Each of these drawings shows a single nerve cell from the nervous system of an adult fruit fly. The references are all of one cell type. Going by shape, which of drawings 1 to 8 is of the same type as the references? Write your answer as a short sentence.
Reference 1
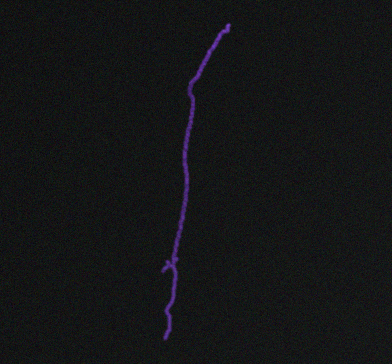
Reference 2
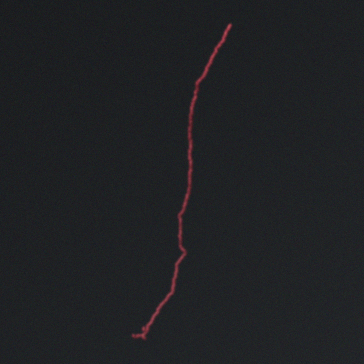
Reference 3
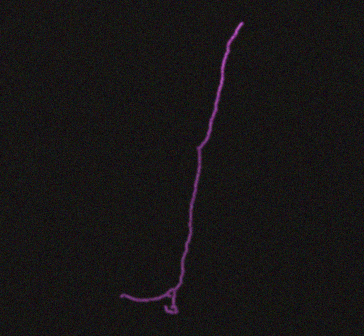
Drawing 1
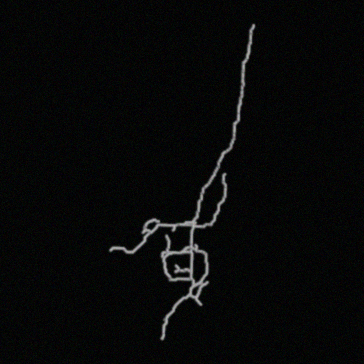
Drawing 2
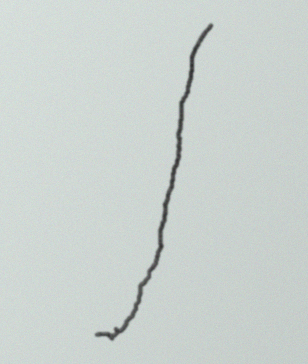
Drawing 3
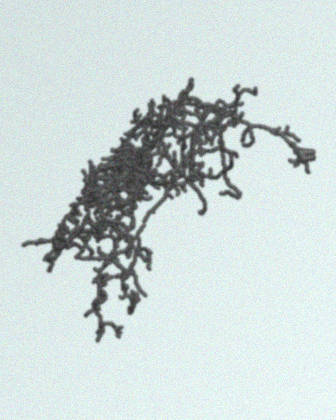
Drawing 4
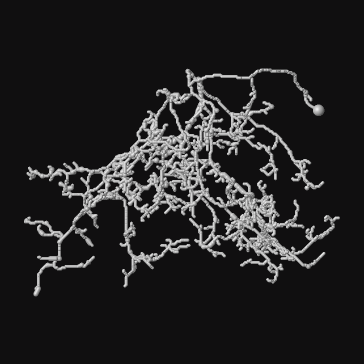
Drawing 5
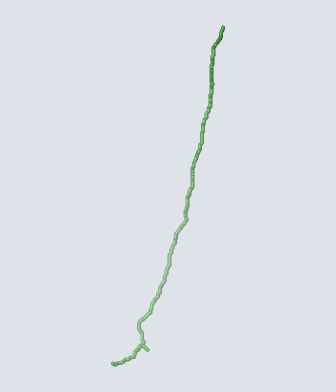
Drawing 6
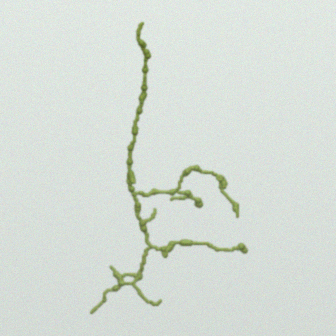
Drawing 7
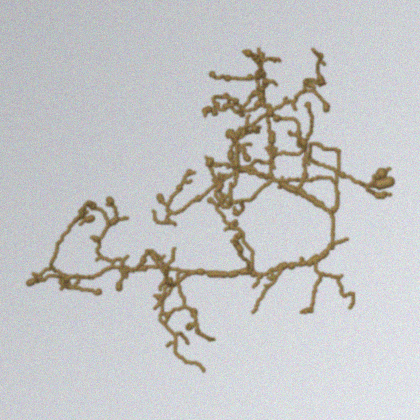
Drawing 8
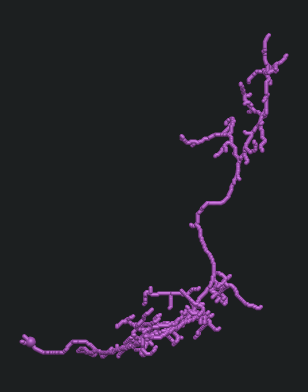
Drawing 2 shows a nerve cell of the same cell type.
